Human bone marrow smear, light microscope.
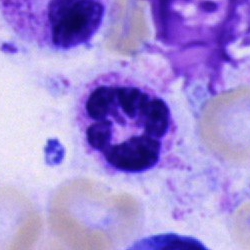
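Segmented neutrophil in a stained bone marrow smear, central cell. The outline is roughly round. The nucleus is divided into several lobes arranged in a ring around a pale centre, with no visible nucleoli. Fine pinkish-purple granules lie in the cytoplasm.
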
